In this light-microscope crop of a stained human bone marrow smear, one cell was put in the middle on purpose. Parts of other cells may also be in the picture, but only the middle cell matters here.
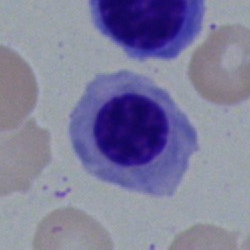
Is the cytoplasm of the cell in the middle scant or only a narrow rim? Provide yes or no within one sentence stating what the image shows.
No, in this cell the cytoplasm is abundant.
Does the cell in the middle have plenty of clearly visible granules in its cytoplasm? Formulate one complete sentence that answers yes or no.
No, granules are not seen anywhere in its cytoplasm.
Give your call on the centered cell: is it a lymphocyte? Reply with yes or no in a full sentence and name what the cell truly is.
No, the central cell is not a lymphocyte; it is an erythroblast.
